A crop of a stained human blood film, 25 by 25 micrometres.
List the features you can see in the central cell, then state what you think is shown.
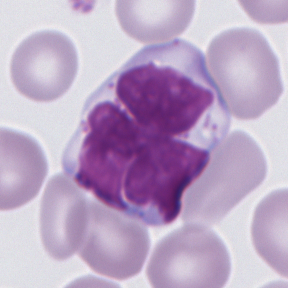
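Measuring about 16 by 13 micrometres, the cell has an angular outline with flattened sides. The nucleus occupies about 70% of the cell's area, and no distinct nucleolus is seen in it. The cytoplasm is widest in a band above the nucleus and contains only a few fine purple granules. The cell is a large granular lymphocyte.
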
